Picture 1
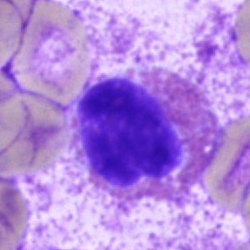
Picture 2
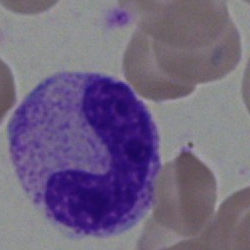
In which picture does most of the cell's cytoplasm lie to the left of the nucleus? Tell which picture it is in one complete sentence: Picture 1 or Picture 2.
Toward the right lies the nucleus of the cell in picture 2.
